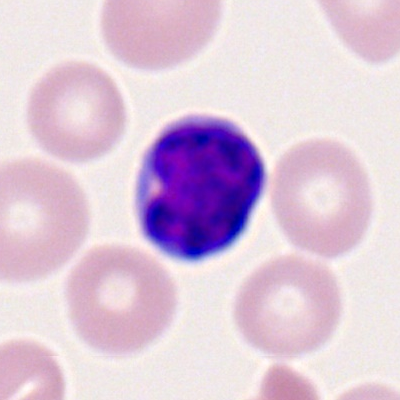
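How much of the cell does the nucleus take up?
Nearly the whole of it.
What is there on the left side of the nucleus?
A small notch.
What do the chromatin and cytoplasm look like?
The chromatin is dense and coarsely clumped, and the cytoplasm is pale blue.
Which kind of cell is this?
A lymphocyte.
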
